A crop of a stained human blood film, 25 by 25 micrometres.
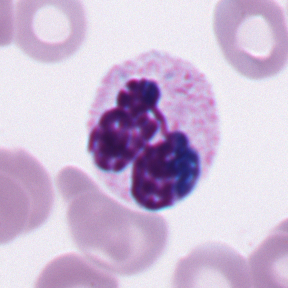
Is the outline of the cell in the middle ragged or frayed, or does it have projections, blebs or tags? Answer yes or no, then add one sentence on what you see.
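No. The cell outline is smoothly rounded to oval.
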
